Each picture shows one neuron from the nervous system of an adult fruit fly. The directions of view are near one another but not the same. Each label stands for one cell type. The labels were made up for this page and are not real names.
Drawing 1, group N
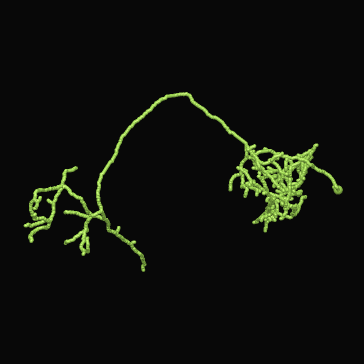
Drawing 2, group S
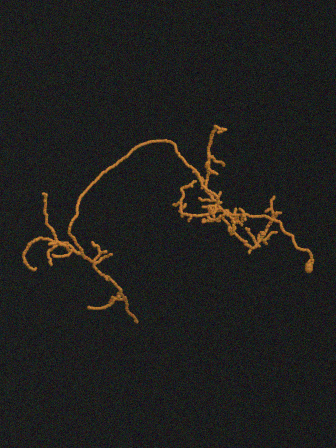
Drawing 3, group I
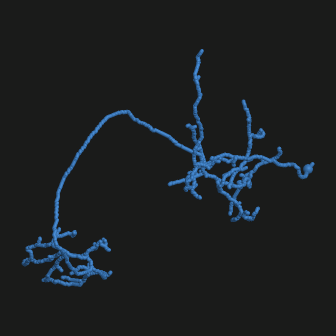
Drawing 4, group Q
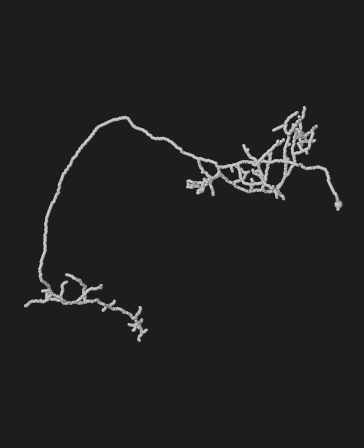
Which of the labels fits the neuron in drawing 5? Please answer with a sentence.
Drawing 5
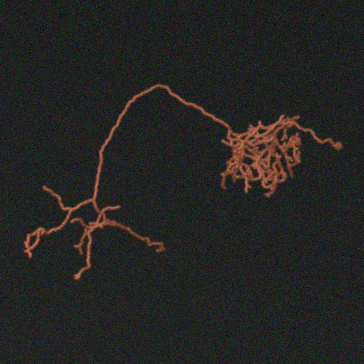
It belongs to group N.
